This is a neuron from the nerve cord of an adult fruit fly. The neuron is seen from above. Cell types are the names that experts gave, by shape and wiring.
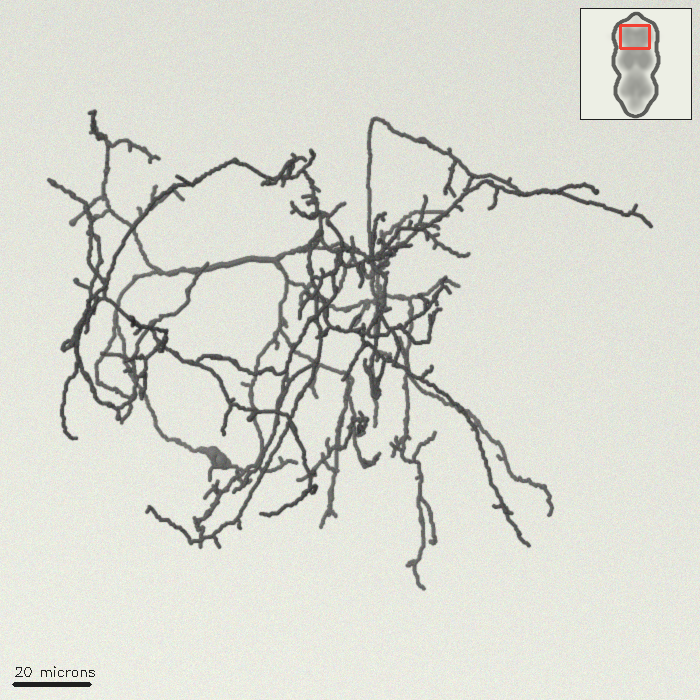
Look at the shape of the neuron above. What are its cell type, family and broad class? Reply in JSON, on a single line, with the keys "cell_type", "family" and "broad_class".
{"cell_type": "IN04B028", "family": "hemilineage 04B", "broad_class": "nerve-cord intrinsic neuron"}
